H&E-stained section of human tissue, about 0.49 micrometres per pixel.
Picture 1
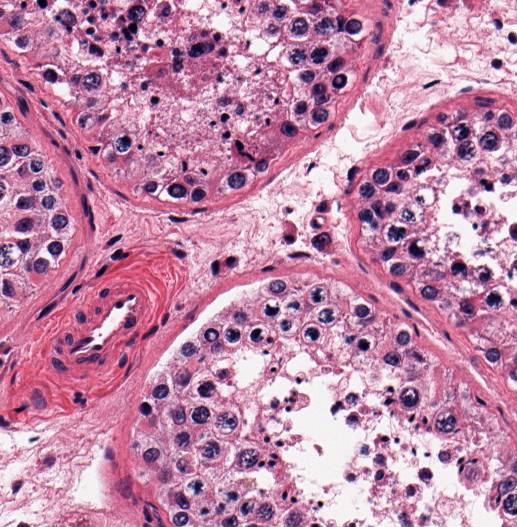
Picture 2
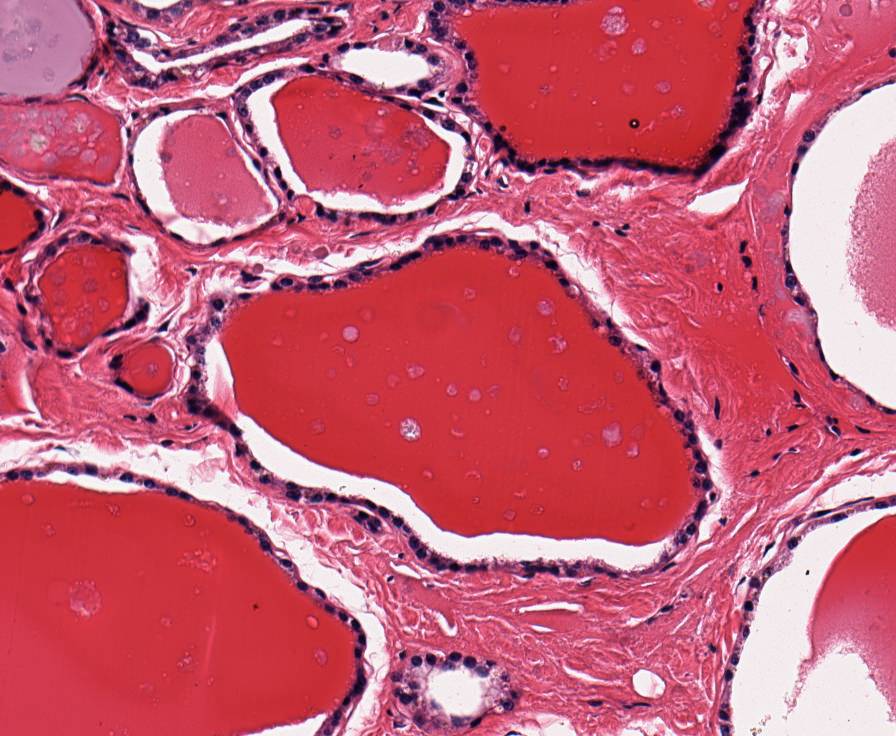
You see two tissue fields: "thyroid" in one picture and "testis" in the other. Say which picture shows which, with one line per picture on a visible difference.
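Picture 1 is from the testis. The tubules are lined by many layers of rounded cells, not by a single layer.
Picture 2 is from the thyroid. Each follicle is lined by a single layer of flattened to low cuboidal cells with small dark nuclei.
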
